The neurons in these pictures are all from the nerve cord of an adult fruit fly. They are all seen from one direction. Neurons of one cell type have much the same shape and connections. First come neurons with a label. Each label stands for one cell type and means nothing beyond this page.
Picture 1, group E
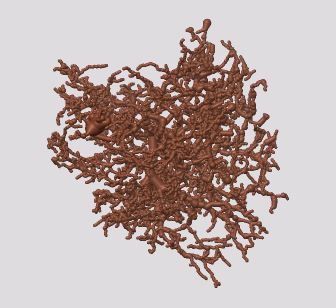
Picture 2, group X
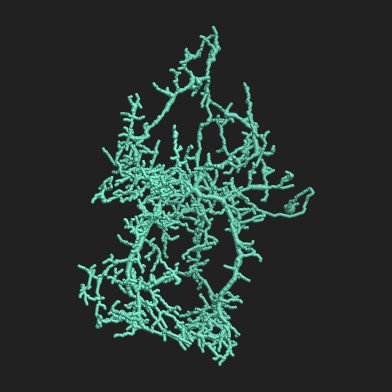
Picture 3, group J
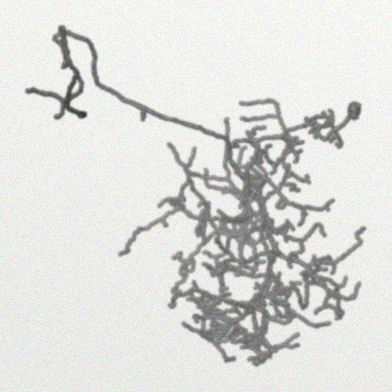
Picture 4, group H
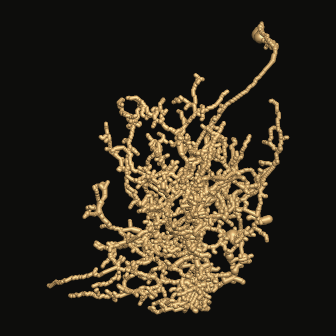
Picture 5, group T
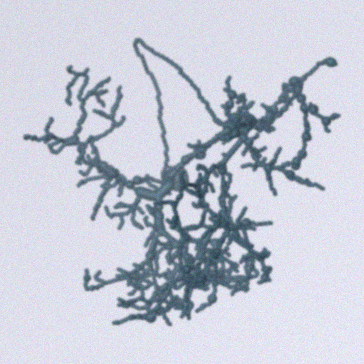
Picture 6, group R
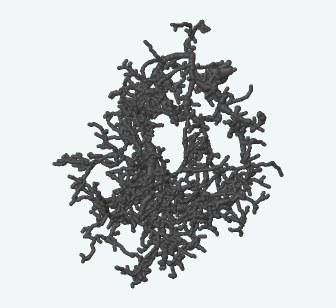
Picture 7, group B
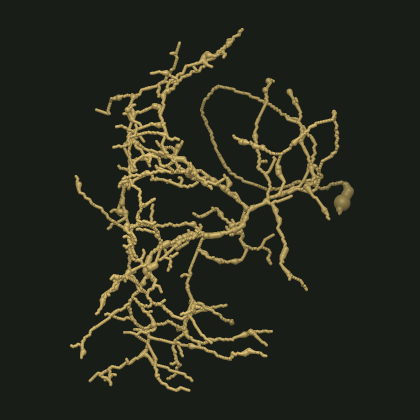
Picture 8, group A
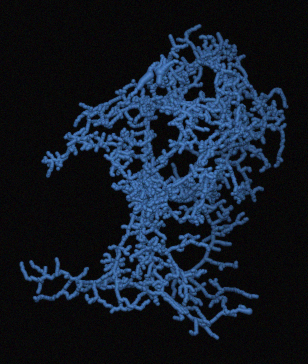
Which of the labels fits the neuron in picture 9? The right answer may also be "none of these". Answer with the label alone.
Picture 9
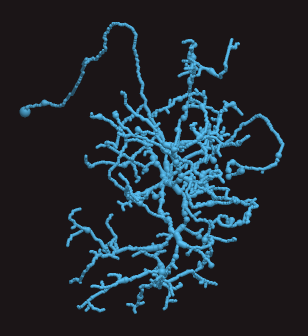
group B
